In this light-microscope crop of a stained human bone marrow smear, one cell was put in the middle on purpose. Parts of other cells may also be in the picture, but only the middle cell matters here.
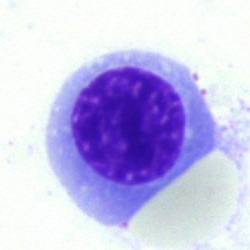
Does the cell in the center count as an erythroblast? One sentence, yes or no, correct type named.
Yes, the cell in the middle is an erythroblast.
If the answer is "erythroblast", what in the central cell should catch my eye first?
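The outline of this erythroblast is smooth, with nothing projecting from the surface. Its chromatin is dense and dark purple, interrupted by small pale spots, and a moderate rim of cytoplasm encloses the nucleus on all sides. The nucleus lies off-centre, toward the top of the cell.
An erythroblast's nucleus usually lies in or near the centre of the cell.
In its off-centre position, then, the nucleus here departs from what is usual for an erythroblast.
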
